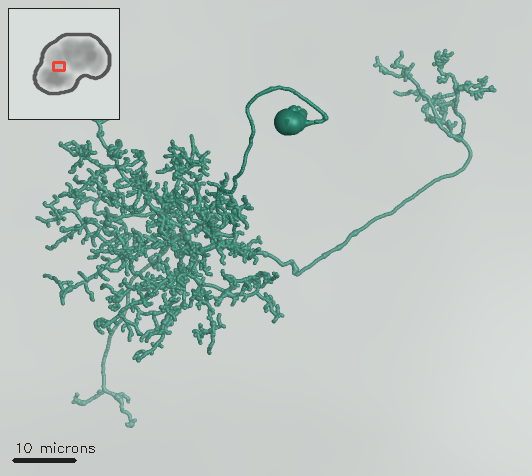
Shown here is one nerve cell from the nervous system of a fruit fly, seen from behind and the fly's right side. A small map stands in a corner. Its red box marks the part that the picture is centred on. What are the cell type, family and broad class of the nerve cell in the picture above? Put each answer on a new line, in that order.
Tlp13
Tlp
optic-lobe intrinsic neuron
